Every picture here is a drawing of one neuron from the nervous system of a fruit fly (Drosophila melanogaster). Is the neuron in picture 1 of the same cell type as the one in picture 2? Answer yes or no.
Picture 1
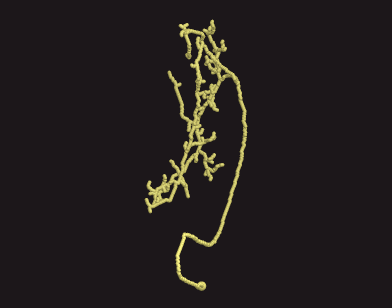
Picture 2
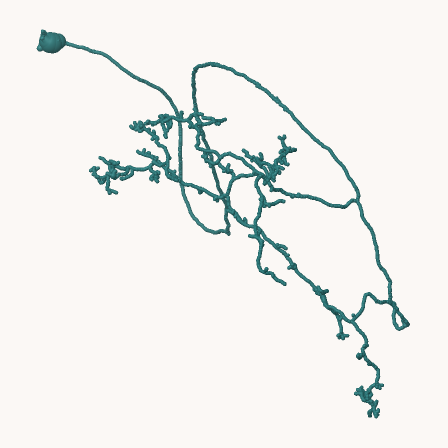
yes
